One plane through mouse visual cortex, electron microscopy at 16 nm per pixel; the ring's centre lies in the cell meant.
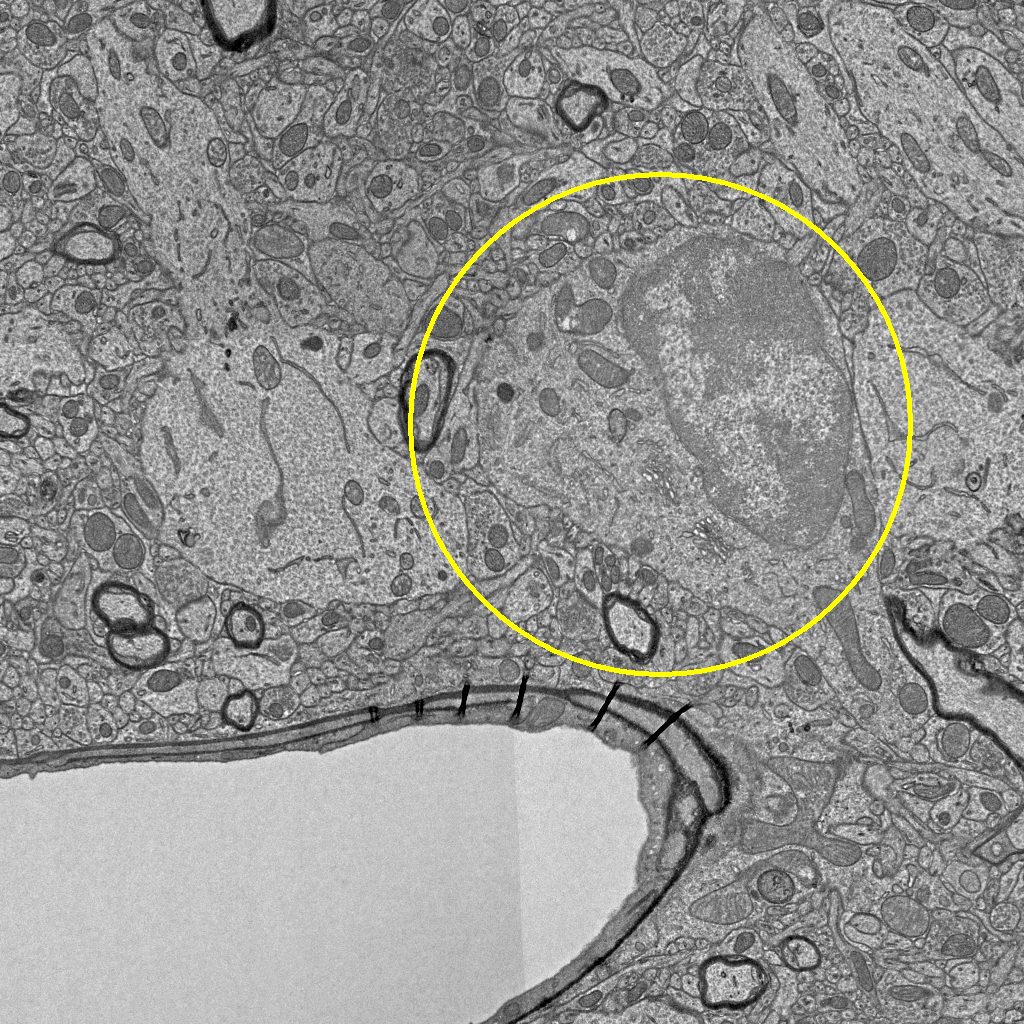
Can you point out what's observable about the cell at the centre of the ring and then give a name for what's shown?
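An elongated oval nucleus runs from upper left to lower right. It lies in the right of the cell body, with most cytoplasm to its left. Its envelope is smooth, without deep infoldings. Several mitochondria are scattered in that left cytoplasm. The cell is an oligodendrocyte.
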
